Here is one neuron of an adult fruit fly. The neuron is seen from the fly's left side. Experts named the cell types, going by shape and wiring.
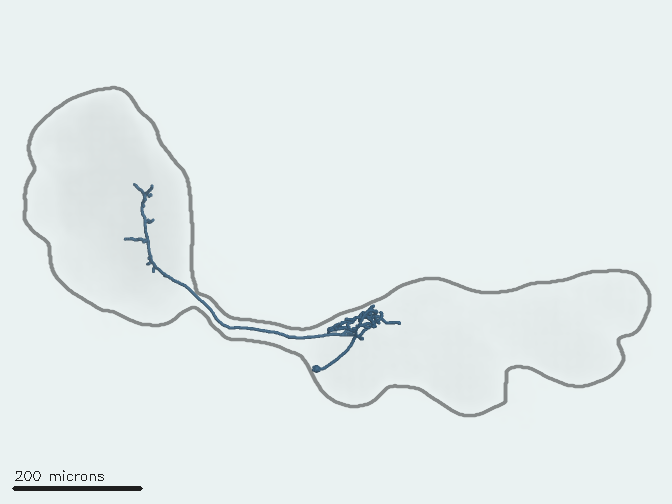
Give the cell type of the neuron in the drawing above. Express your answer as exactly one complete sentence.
On the level of cell type, this neuron is AN07B078_a.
